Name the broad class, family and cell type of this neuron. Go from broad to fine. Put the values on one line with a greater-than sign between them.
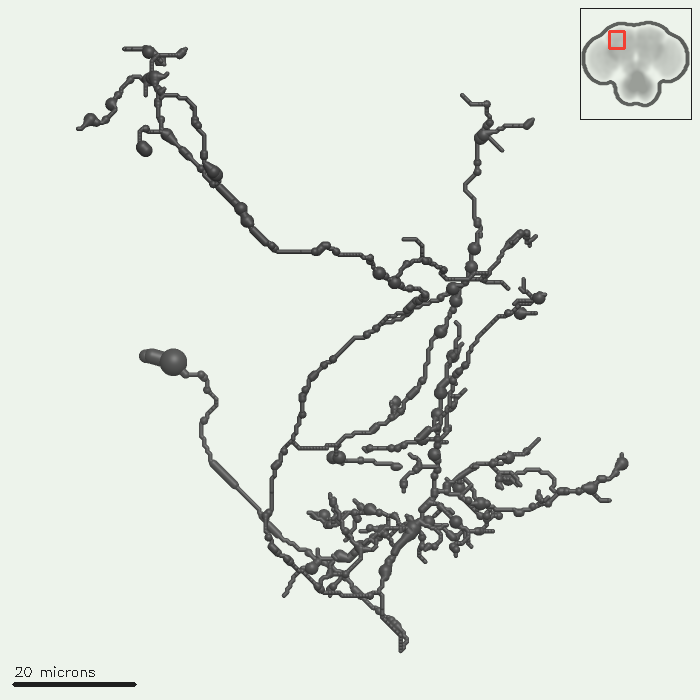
central-brain intrinsic neuron > hemilineage VLPp&l1_anterior > CB2495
